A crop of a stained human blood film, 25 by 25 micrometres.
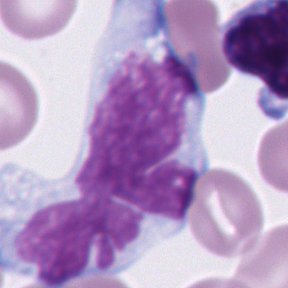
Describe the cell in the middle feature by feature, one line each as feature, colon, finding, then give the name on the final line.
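Nucleus: large, irregular and folded, deep notch on the lower edge
Chromatin: fine and lacy, no coarse dark clumps
Cytoplasm: abundant, pale grey-blue
Vacuoles: lots of small pale ones at lower left, so it looks foamy
Name: monocyte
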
